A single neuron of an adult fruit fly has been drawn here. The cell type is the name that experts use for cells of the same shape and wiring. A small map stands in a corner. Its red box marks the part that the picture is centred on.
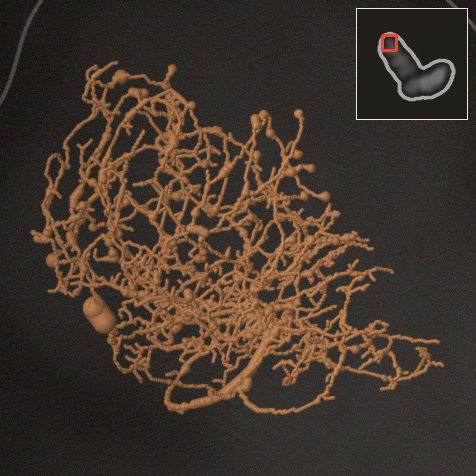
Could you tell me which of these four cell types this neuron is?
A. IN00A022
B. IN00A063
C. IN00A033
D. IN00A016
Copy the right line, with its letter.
C. IN00A033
